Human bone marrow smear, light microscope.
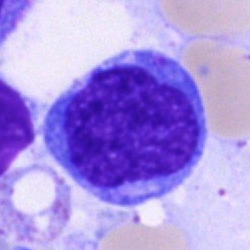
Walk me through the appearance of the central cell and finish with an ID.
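Roughly round and smooth, the outline encloses a large nucleus that fills most of the cell and bears a shallow notch along its upper edge. Its chromatin is clumped into darker patches separated by paler spaces. Blue cytoplasm forms a rim, wider on the left side than on the right. The cell is a monocyte.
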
